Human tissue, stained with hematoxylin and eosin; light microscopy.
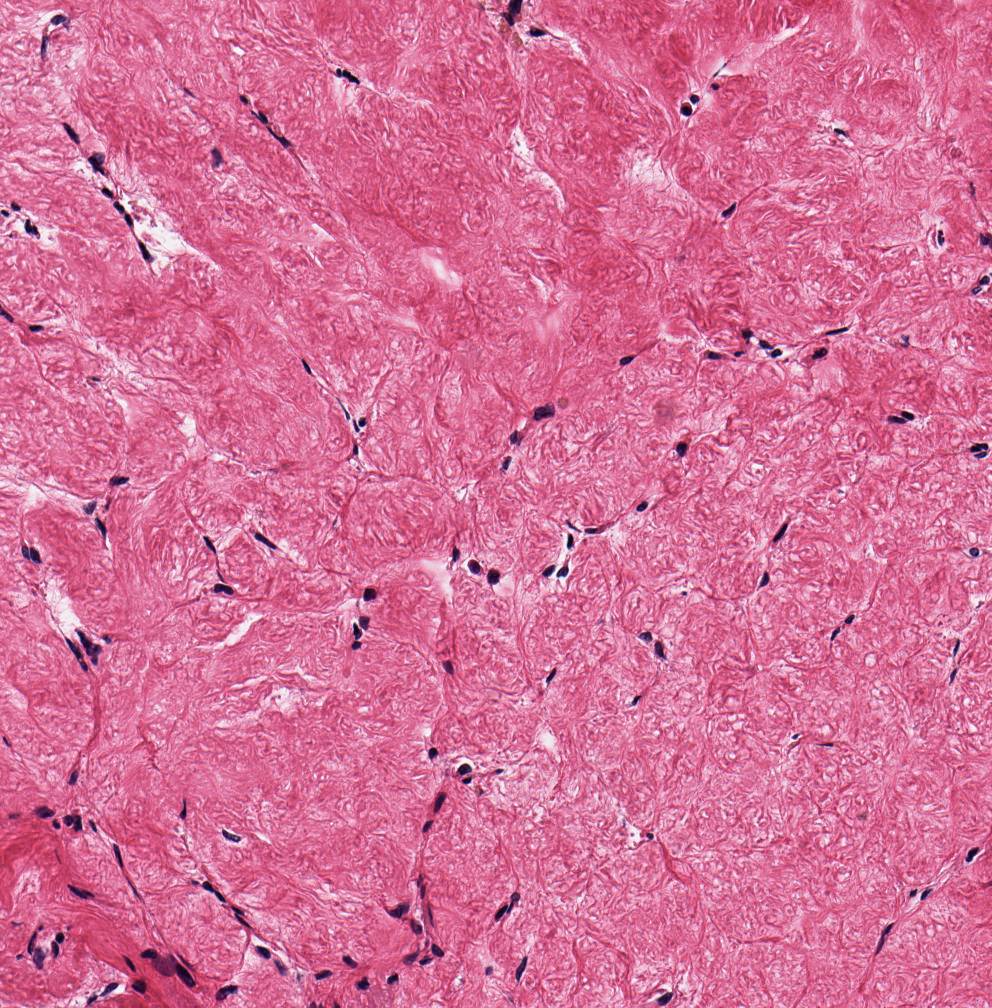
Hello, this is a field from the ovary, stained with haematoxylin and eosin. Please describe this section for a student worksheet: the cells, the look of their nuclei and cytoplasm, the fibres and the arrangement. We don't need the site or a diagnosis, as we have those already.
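Within the compartments, the pink material has a wavy, swirling, fibrillary texture. Nuclei are sparse, and most of the field is pink material with no nuclei at all. The nuclei that are present are small and dark, mostly elongated or oval. In the lower left corner, a denser band of deeper pink holds a small cluster of nuclei.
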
